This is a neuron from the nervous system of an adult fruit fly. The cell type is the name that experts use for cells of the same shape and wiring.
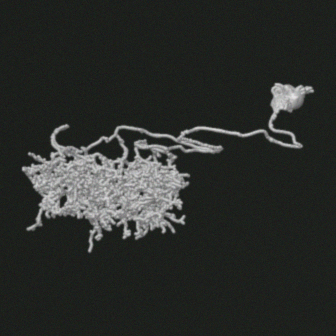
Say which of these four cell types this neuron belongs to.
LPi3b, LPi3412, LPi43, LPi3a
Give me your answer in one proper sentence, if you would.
The neuron is of cell type LPi43.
